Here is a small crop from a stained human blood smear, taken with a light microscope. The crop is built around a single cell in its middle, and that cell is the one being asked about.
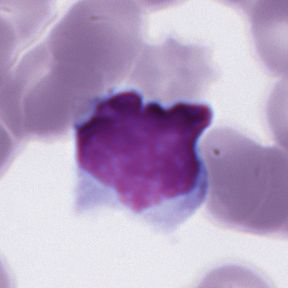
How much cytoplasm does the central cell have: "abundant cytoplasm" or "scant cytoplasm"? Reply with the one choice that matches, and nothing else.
Scant cytoplasm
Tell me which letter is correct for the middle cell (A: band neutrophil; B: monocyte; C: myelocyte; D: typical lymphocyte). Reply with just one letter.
D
